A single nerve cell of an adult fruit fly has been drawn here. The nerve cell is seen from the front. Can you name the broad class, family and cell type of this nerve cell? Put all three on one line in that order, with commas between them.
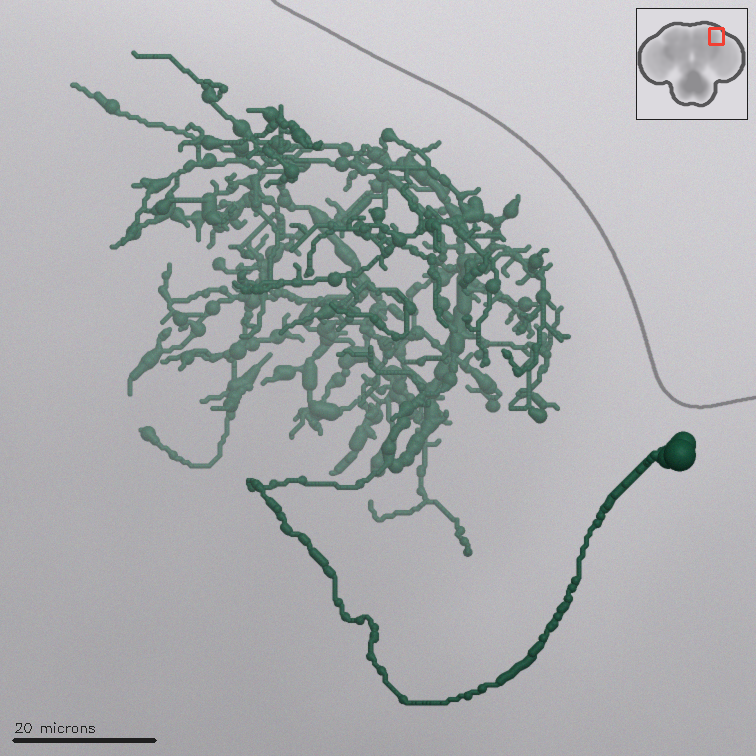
central-brain intrinsic neuron, hemilineage LHl4_dorsal, LHAV4g17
